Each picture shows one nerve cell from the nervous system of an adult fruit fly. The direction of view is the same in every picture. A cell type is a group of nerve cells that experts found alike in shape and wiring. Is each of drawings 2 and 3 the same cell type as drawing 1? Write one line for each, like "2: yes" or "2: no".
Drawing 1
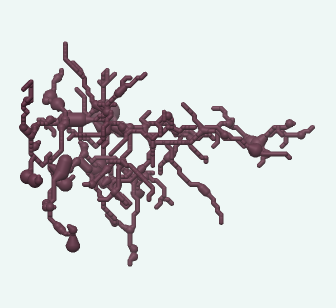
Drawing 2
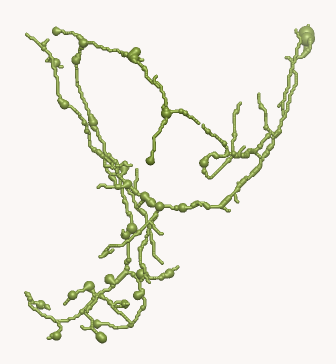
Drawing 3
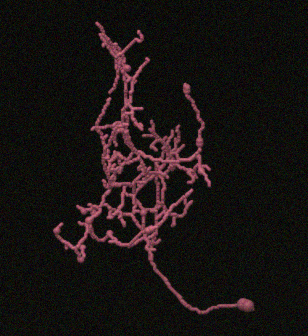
2: no
3: no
